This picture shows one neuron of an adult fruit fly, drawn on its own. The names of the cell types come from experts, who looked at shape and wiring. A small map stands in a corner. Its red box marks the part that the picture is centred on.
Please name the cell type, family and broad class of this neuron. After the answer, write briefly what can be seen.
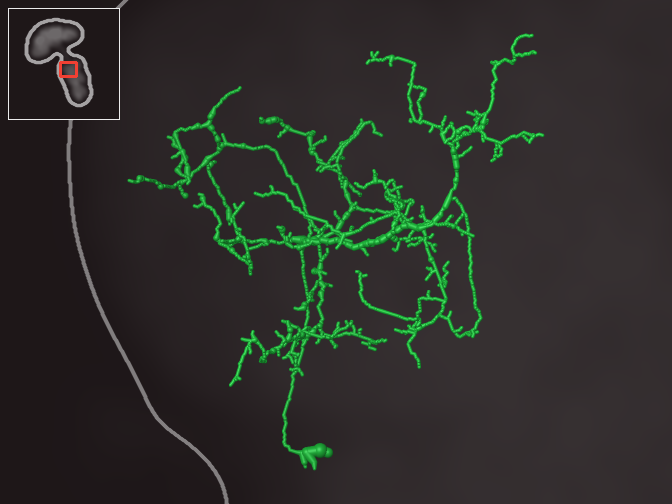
Its cell type is IN20A.22A036. Its family is hemilineage 20A.22A. This is a nerve-cord intrinsic neuron. It is in the nerve cord and does not reach the brain. The cell body can be seen at the bottom of the picture.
